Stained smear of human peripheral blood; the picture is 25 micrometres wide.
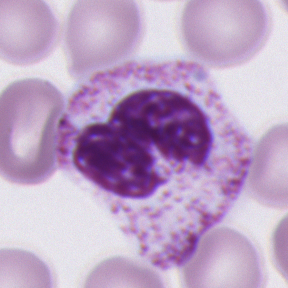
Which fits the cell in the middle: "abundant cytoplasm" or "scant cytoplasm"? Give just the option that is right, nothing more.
Abundant cytoplasm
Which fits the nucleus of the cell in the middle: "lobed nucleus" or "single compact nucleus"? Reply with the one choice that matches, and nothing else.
Lobed nucleus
